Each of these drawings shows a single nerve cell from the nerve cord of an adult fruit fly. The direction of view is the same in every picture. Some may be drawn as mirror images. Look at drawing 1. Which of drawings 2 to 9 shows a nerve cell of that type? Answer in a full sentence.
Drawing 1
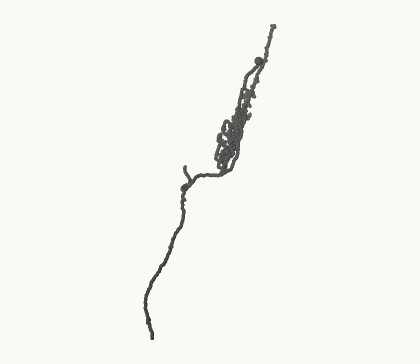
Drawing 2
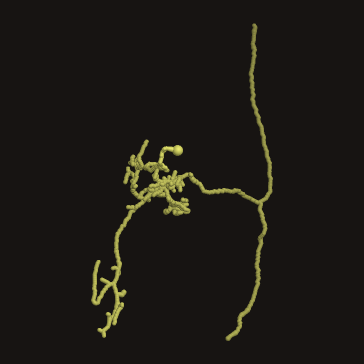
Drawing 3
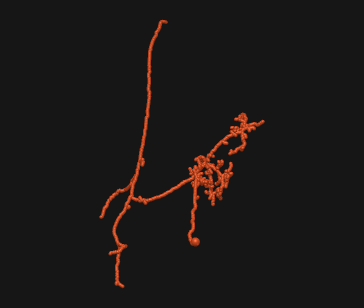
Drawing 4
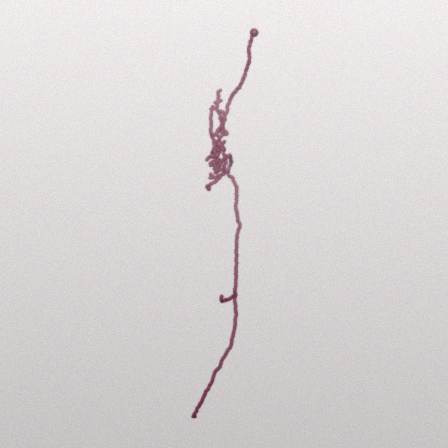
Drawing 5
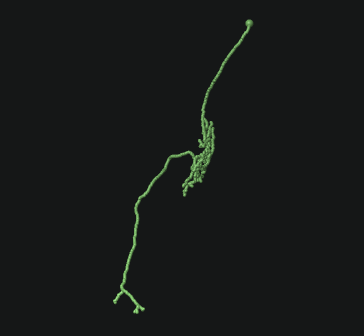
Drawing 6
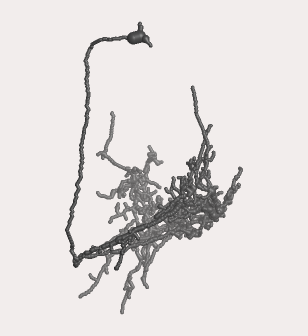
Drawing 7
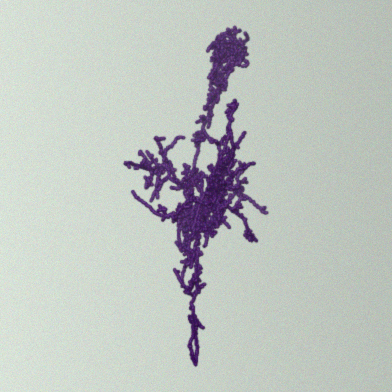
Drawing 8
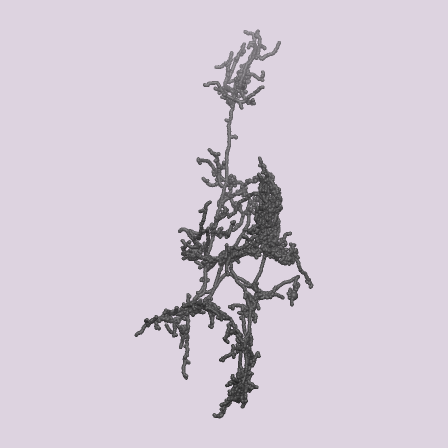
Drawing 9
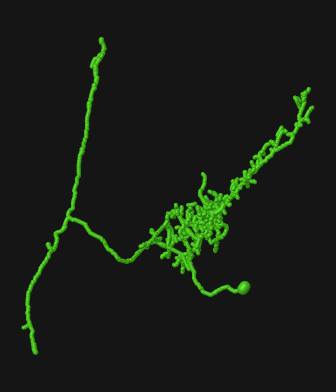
Drawing 9 is of the same cell type.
